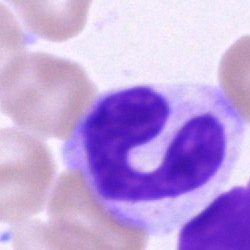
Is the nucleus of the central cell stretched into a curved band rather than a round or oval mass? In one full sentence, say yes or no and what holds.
Yes, a band-like curved nucleus without separate lobes is present in this cell.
